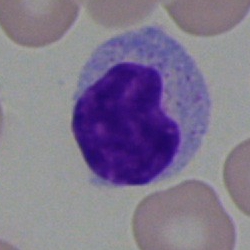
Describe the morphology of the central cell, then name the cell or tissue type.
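The nucleus lies off-centre, toward the lower left of the cell, and has a notch cut into its upper right side. Its chromatin is dark purple and dense, with a few paler patches. The rim of cytoplasm is widest above and to the right of the nucleus. This cell is a lymphocyte.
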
